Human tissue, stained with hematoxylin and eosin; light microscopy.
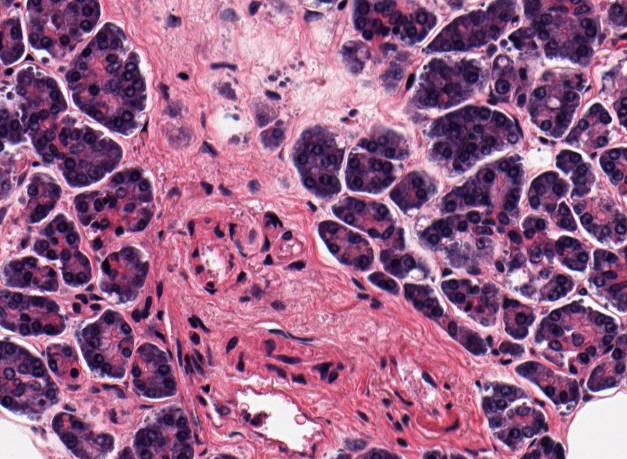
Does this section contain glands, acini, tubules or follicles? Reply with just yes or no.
Yes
